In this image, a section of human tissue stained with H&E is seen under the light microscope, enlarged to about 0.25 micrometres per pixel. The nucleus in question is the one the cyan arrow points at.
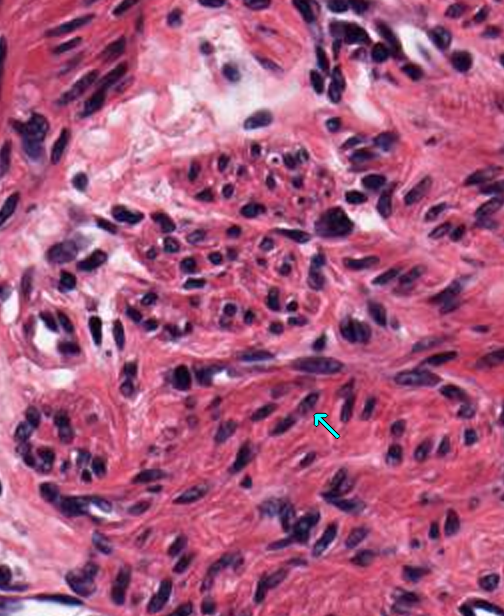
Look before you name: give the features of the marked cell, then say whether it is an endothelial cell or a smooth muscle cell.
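The nucleus is elongated and spindle-shaped, lying obliquely, and stains dark purple fairly evenly throughout. The cytoplasm around the nucleus is pink and faintly fibrillar, with no sharp border separating it from neighbouring cells. The cell lies within a bundle of similar cells whose elongated nuclei run parallel to it in the same oblique direction. The marked nucleus belongs to a smooth muscle cell.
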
